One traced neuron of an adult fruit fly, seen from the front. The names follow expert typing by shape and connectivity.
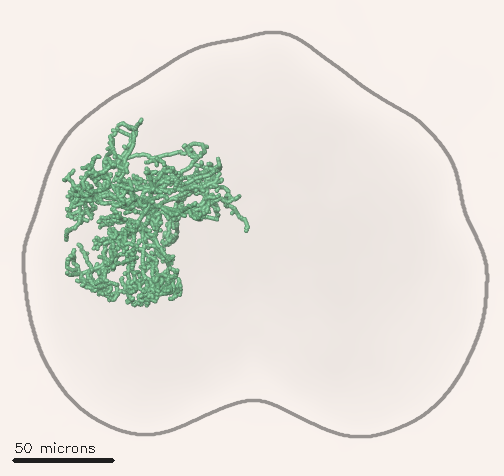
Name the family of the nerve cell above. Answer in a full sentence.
The family is hemilineage 21A.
